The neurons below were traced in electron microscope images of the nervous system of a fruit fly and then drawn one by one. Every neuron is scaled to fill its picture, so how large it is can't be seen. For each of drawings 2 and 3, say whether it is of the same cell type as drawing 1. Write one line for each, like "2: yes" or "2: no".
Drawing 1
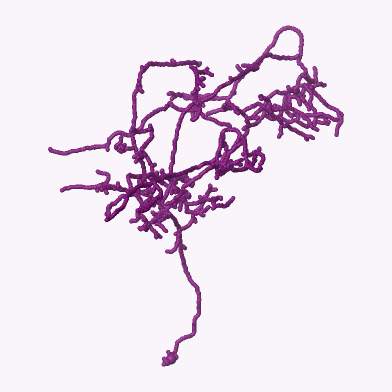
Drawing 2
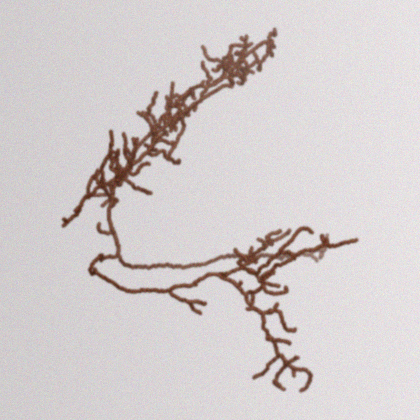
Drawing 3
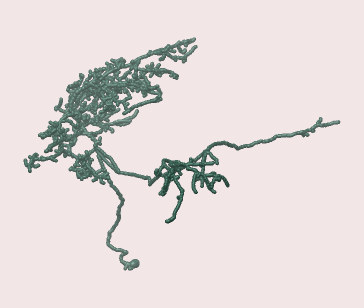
2: no
3: no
